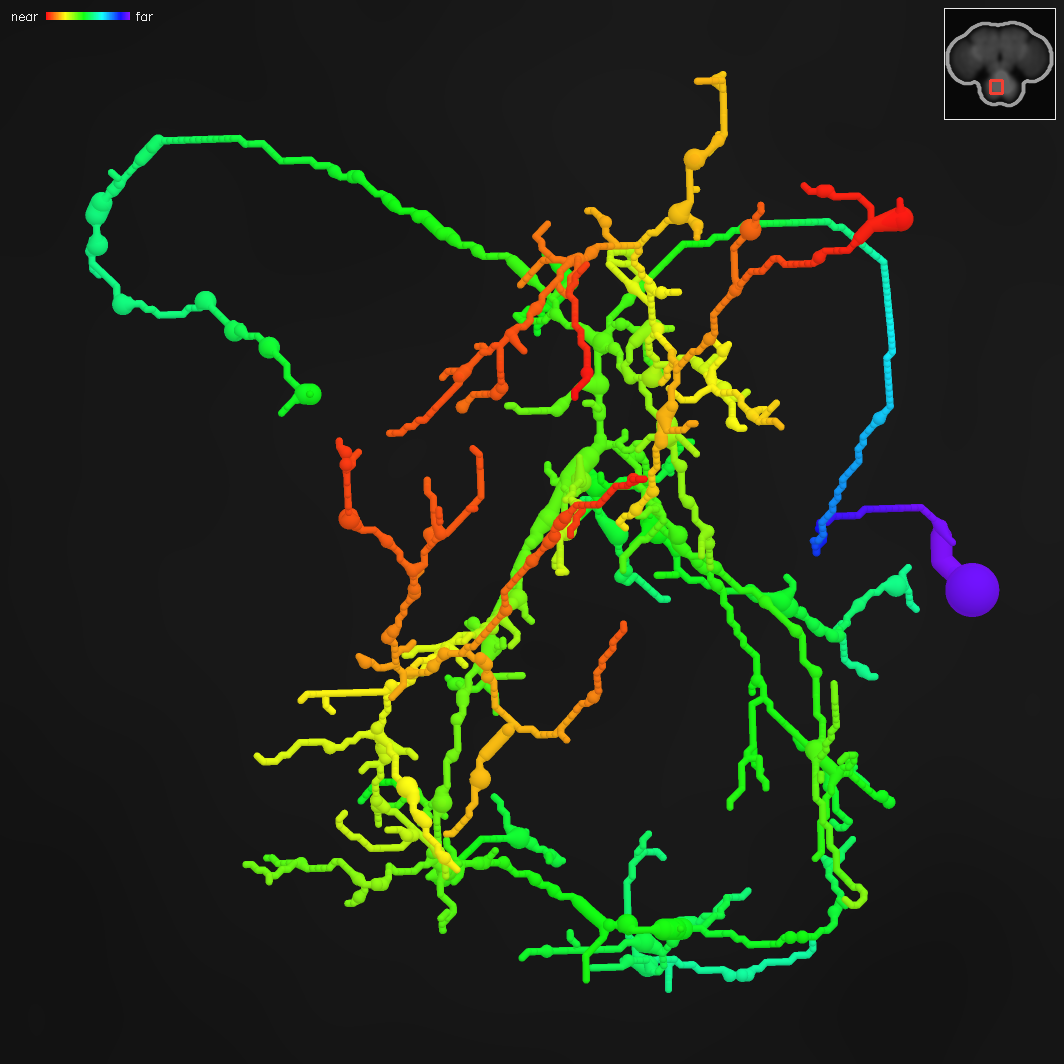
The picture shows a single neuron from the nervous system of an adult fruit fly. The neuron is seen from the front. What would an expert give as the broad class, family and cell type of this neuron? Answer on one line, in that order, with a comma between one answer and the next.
nerve-cord intrinsic neuron, hemilineage 04B, IN04B112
